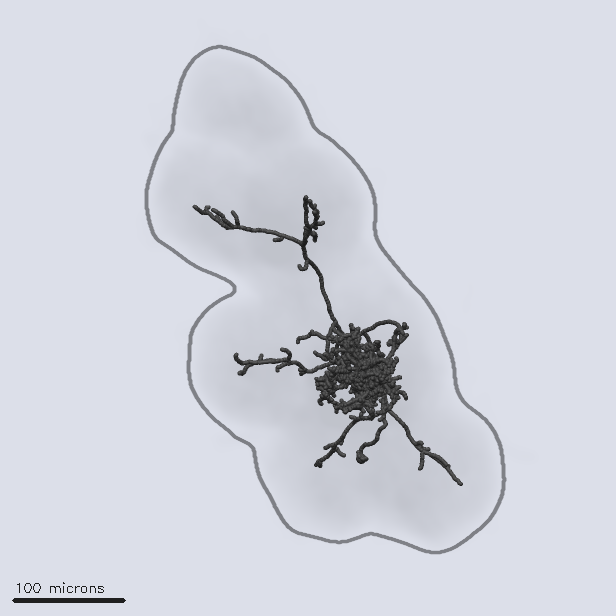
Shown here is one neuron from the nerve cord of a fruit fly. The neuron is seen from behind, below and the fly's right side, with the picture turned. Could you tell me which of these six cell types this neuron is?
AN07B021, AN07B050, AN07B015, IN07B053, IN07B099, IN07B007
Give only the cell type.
IN07B007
